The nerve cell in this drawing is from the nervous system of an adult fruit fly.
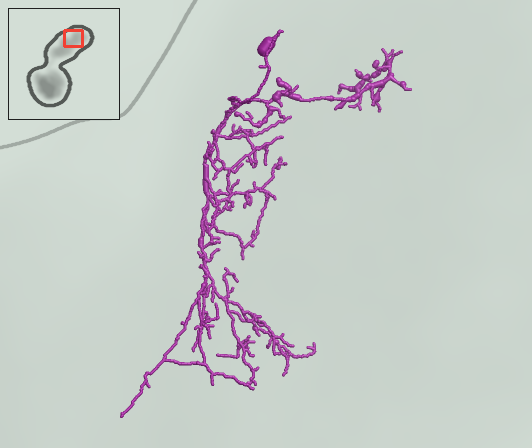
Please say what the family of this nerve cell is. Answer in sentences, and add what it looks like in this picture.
Its family is hemilineage 14A. Its broad class is nerve-cord intrinsic neuron. The cell body is at the top of the picture. Dozens of branch ends can be seen.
